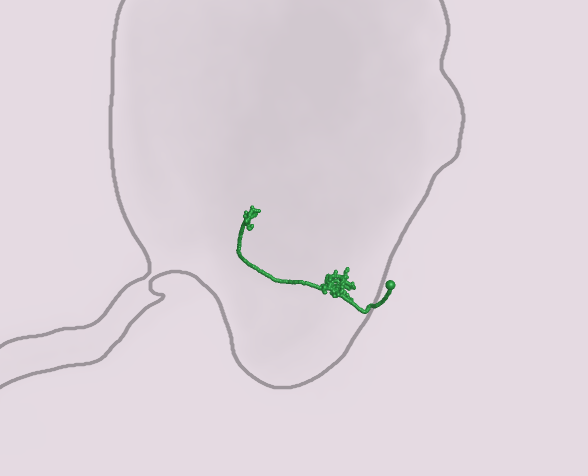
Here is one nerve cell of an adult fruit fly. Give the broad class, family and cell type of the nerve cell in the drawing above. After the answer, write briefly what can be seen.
This is an optic-lobe intrinsic neuron. The family is Tm. The cell type is Tm40. As drawn here it is wider than it is tall.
